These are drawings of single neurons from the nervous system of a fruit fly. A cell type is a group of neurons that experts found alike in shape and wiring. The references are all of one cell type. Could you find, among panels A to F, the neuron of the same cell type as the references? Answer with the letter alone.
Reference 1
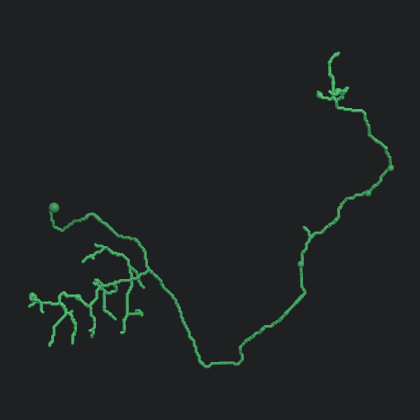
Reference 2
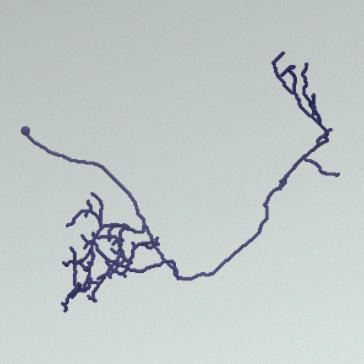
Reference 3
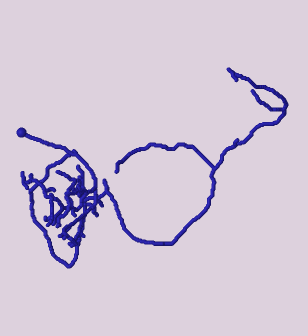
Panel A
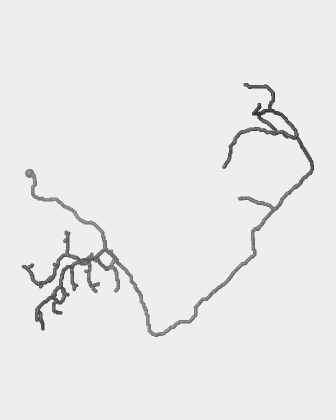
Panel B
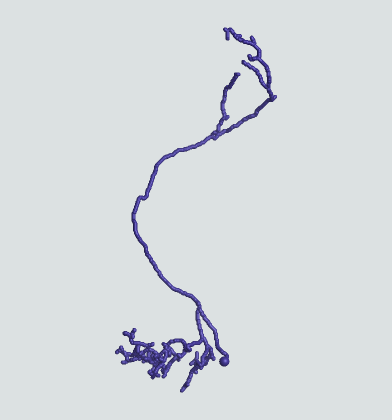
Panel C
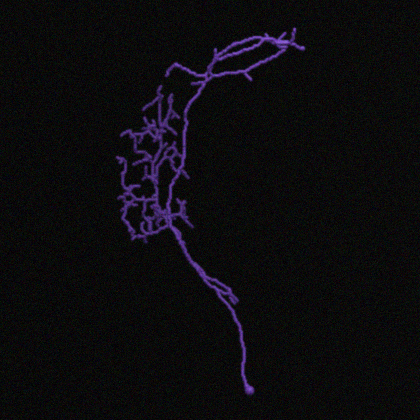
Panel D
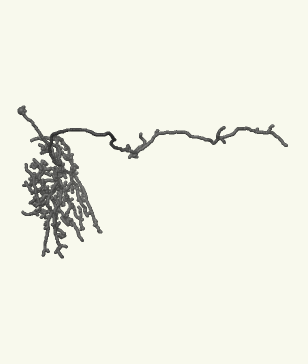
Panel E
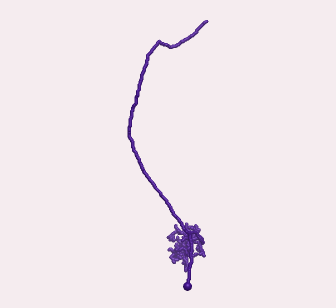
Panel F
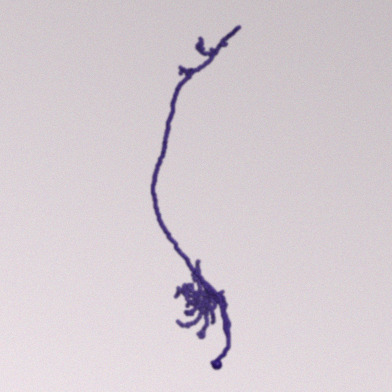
A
